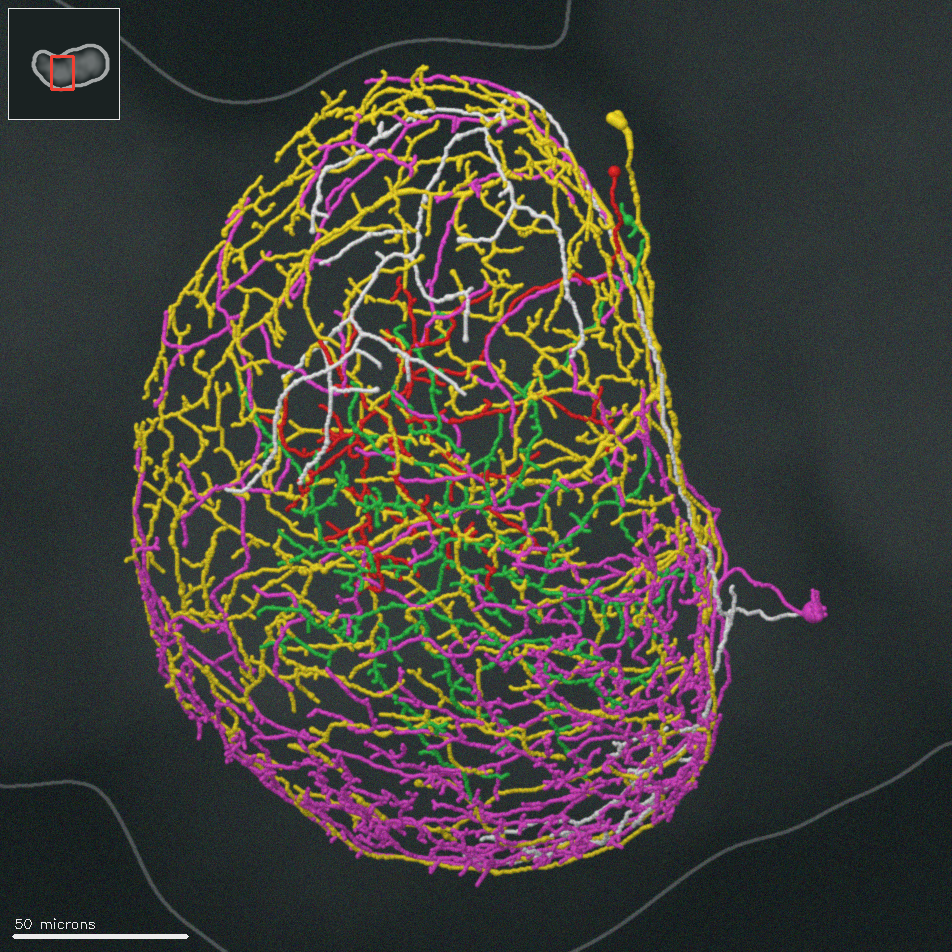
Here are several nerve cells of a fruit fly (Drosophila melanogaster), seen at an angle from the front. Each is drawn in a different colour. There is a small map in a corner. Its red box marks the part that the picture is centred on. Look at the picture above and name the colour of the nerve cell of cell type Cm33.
magenta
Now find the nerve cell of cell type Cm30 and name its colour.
yellow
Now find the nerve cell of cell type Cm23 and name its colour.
white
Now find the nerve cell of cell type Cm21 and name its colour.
green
